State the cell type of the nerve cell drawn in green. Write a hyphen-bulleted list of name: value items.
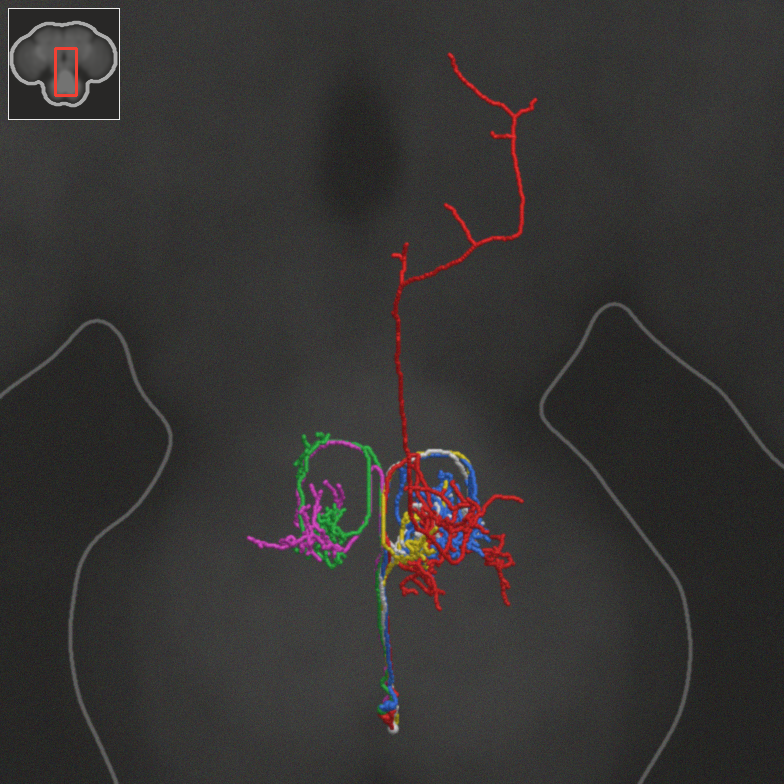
- cell type: IN02A066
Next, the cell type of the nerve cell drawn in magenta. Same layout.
- cell type: IN02A045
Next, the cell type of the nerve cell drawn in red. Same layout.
- cell type: AN02A022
